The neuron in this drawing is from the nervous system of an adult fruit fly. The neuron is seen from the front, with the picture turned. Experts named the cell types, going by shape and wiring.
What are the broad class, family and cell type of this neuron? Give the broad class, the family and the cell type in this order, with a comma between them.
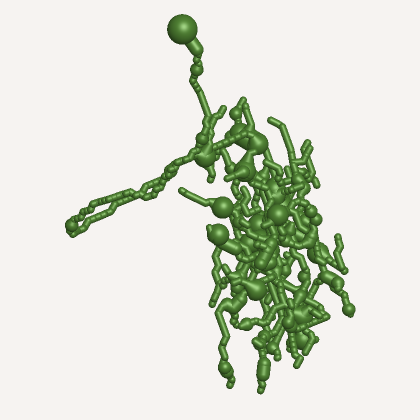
optic-lobe intrinsic neuron, Mi, Mi16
